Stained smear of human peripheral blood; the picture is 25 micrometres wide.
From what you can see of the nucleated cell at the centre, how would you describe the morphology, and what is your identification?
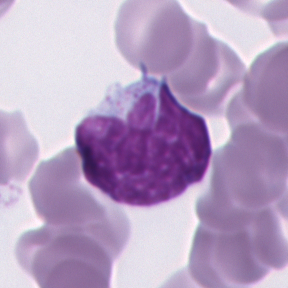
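Outline irregular and angular, not round. Small thin projection off the top edge. Nucleus: deep fold or cleft in upper part. No distinct nucleolus seen. Typical lymphocyte.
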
